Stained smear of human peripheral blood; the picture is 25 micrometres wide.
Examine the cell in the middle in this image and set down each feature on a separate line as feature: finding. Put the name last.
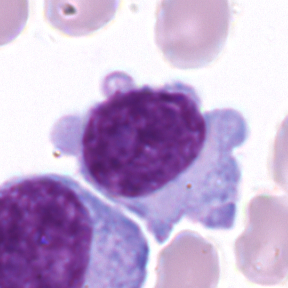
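Outline: irregular, broken by several rounded bulges
Blebs: pale blue and rounded, jutting from the left, top and right edges
Nucleus: roughly round, with no lobes or deep indentation
Granules: none distinct in the cytoplasm
Name: plasma cell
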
